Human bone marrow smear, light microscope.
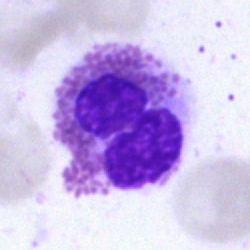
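Eosinophil, the cell in the middle of this stained bone marrow smear. Look first at the nucleus: its two lobes lie on a diagonal, one toward the upper left and the other toward the lower right. The chromatin in them is dark purple and coarsely clumped. Now look around the nucleus: the cytoplasm of this eosinophil is packed with coarse, round granules, pink-violet in colour.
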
